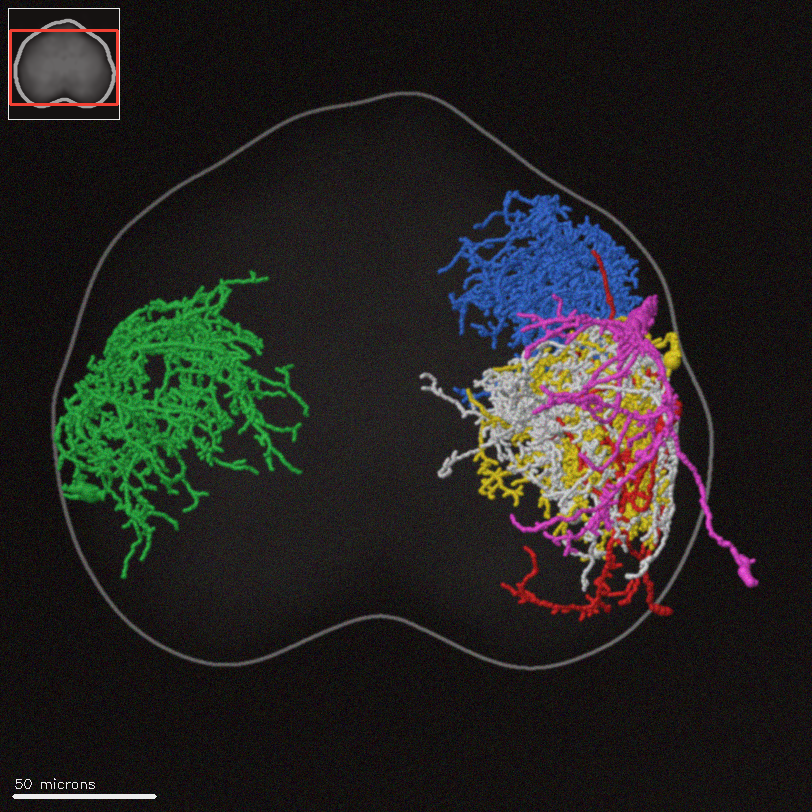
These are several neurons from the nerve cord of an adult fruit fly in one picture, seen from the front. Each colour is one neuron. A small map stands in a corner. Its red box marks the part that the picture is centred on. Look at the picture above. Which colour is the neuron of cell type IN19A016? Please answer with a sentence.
The colour is yellow.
